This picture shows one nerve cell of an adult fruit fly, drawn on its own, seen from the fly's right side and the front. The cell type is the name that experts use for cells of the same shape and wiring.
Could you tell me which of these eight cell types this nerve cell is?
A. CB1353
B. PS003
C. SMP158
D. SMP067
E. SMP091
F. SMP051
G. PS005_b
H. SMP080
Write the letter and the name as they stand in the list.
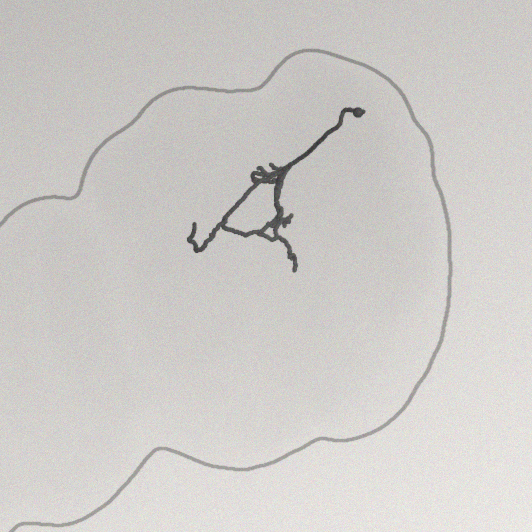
A. CB1353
